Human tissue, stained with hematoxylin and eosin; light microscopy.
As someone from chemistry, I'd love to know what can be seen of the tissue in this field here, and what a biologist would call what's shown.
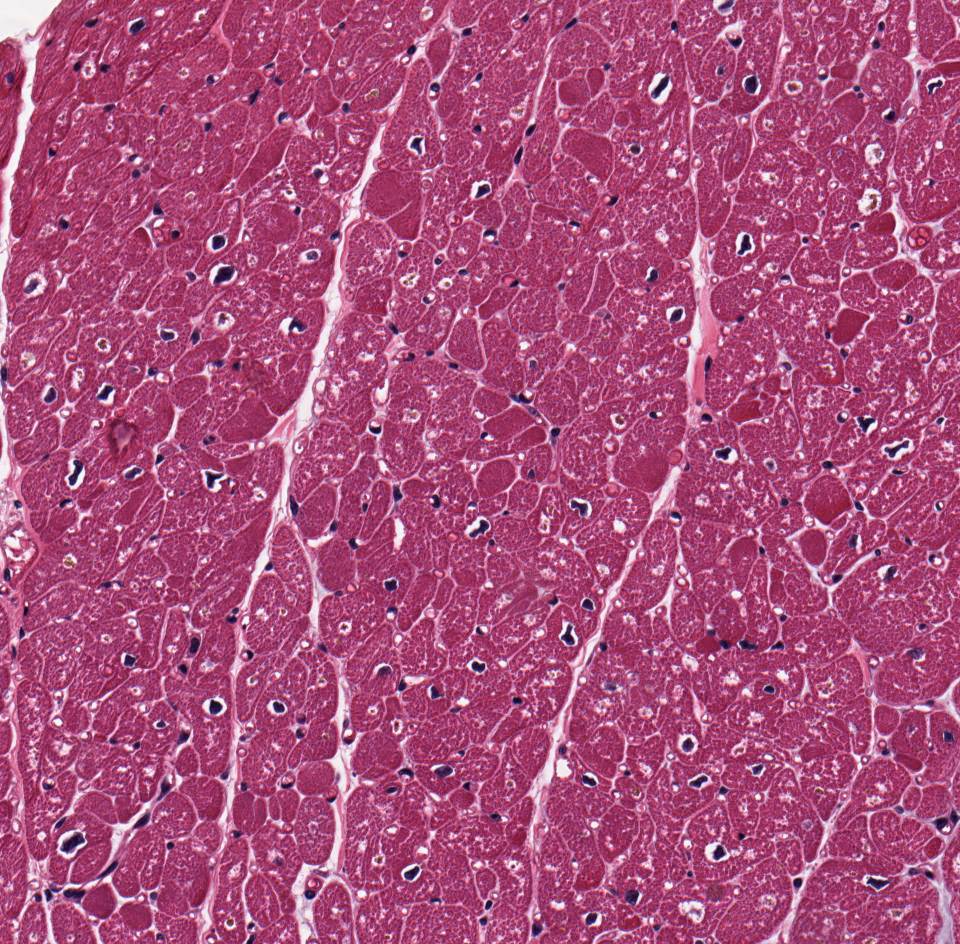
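Striated muscle fibres, cut mostly in cross section, fill the field. Where visible, each nucleus is central in its fibre, often ringed by a small pale clear zone. Fine yellow-brown granules lie beside some nuclei in these zones. The tissue is left ventricle of the heart.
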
